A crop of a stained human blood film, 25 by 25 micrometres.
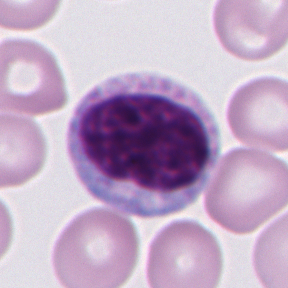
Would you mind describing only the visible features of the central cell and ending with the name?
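I see a round, smooth outline to the cell. The nucleus is oval, about 12 by 8 micrometres, and along its lower edge there is a shallow notch. Below the nucleus the rim of cytoplasm is wider than above it, and that cytoplasm is a pale greyish-blue. This is a metamyelocyte.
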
